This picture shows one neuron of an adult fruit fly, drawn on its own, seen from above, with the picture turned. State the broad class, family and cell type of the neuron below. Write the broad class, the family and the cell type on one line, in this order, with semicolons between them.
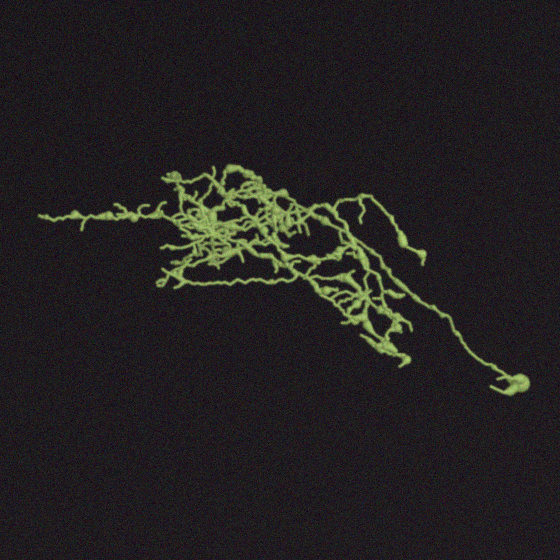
central-brain intrinsic neuron; hemilineage MD_SA1; GNG465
